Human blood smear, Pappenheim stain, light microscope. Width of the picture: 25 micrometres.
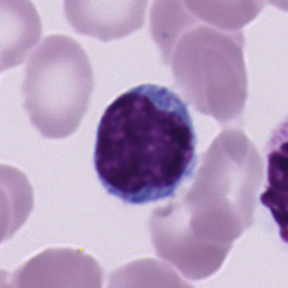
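Typical lymphocyte, the nucleated cell at the centre of this stained blood smear. Its round nucleus is about 9 micrometres across and fills about 80% of the cell's area. The chromatin is coarse and clumped, and no nucleolus can be seen. The pale blue cytoplasm forms a rim that is widest at the upper right of the cell.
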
